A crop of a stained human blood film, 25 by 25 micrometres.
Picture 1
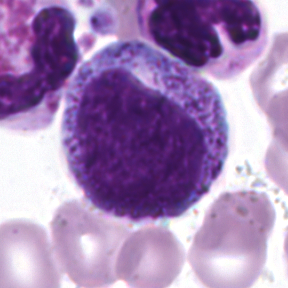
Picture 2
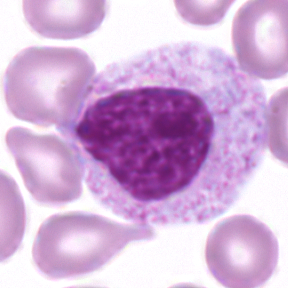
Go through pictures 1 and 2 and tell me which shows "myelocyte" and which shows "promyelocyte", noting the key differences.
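Picture 1 is a promyelocyte and picture 2 a myelocyte. The promyelocyte has a round, smooth outline without surface projections. Its dark purple chromatin has a fine to moderately coarse strand-like pattern rather than heavy clumps, while the myelocyte's dark purple chromatin is coarsely clumped. In the myelocyte the cytoplasm is abundant, forming a wide rim around a nucleus that lies off-centre towards the left side; in the promyelocyte the cytoplasm is a pale greyish-lilac rim, wider at the upper right than at the lower left. Numerous fine dark purple granules are scattered throughout the promyelocyte's cytoplasm, whereas the fine granules scattered through the myelocyte's cytoplasm are pinkish-purple.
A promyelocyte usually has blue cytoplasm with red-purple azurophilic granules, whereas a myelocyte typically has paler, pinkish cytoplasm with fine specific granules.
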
